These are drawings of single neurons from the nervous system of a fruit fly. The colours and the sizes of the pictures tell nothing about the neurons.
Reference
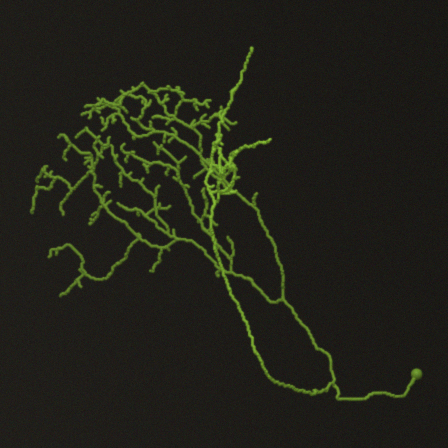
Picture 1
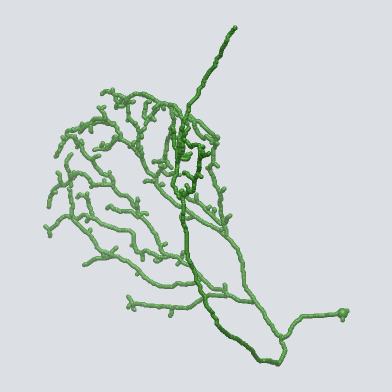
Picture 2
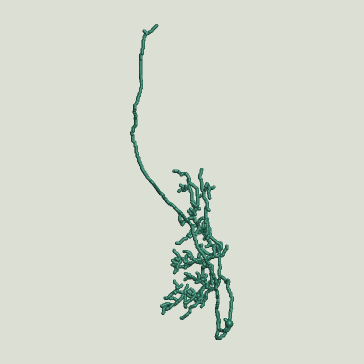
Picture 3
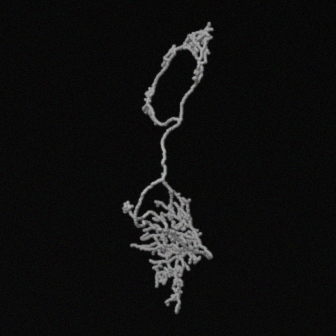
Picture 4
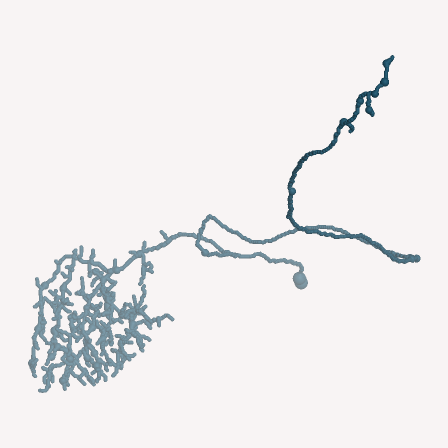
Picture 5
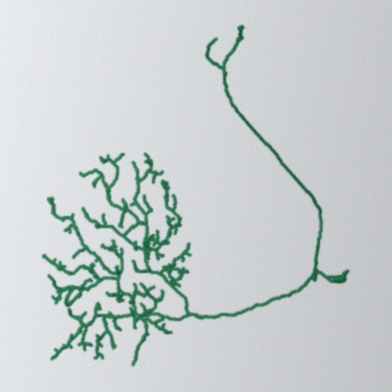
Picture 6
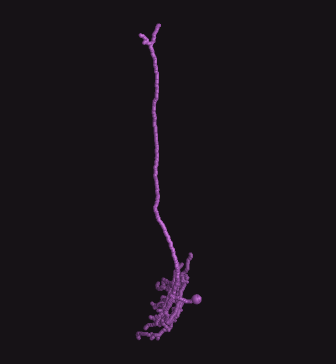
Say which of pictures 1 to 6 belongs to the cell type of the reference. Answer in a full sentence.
Picture 1 is of the same cell type.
